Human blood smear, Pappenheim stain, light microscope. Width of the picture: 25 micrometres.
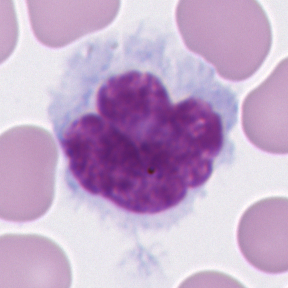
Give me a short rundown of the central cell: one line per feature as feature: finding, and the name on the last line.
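Cytoplasm colour: look, a pale grey-blue.
Cytoplasm rim: widest above the nucleus.
Outer edge: see how ragged and frayed it is, not smooth.
Bottom edge: fine hair-like strands trailing from it.
What it is: hairy cell.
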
